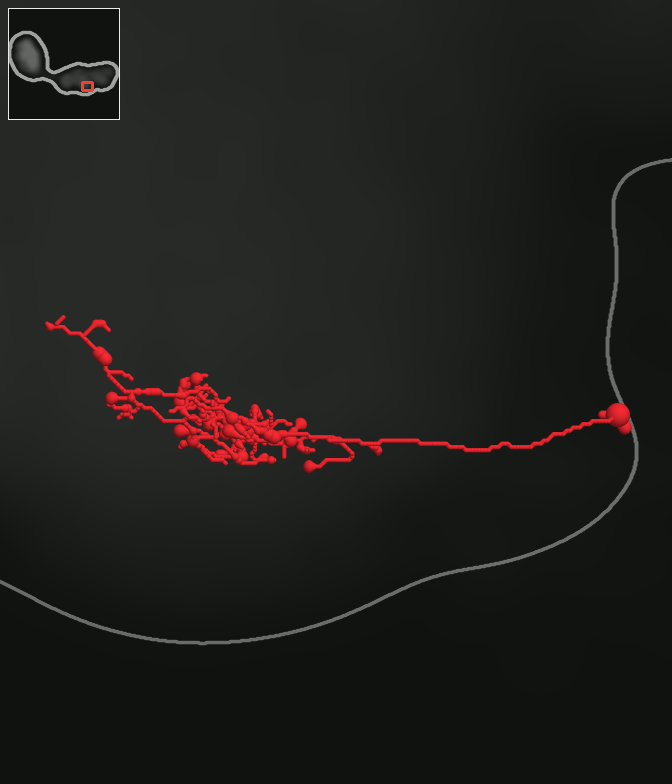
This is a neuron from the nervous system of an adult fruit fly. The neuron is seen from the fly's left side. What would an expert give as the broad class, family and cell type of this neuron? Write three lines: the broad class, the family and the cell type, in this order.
nerve-cord intrinsic neuron
hemilineage 01B
IN01B092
